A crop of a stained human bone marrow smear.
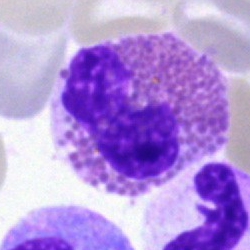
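Eosinophil, the cell at the centre of a stained bone marrow smear. The chromatin is dark purple and densely clumped. Many coarse, round, pinkish-lilac granules of fairly uniform size pack the cytoplasm. The nucleus lies toward the left of the cell, leaving more granular cytoplasm on the right.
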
